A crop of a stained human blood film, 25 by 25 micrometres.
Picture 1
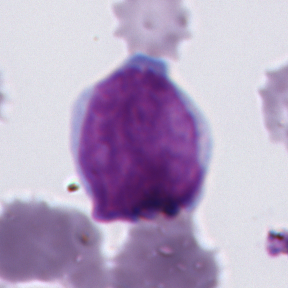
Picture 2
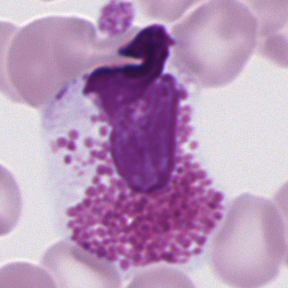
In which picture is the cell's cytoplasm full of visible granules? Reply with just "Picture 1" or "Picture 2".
Picture 2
